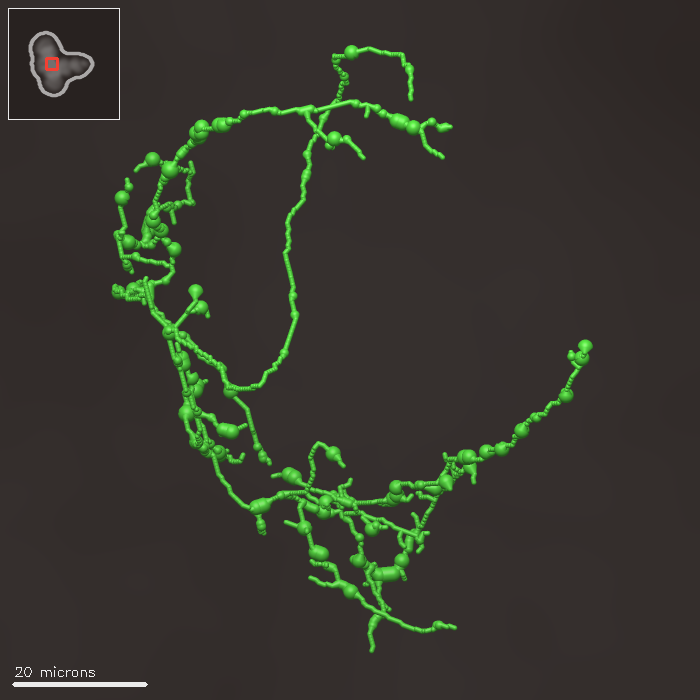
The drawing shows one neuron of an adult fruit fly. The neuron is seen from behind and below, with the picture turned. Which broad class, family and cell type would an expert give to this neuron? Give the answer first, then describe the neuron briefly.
Its broad class is nerve-cord intrinsic neuron. The family is hemilineage 01B. The cell type is IN01B035. No cell body is drawn. From top to bottom in the picture it spans about 90 microns. Dozens of branch ends can be seen.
